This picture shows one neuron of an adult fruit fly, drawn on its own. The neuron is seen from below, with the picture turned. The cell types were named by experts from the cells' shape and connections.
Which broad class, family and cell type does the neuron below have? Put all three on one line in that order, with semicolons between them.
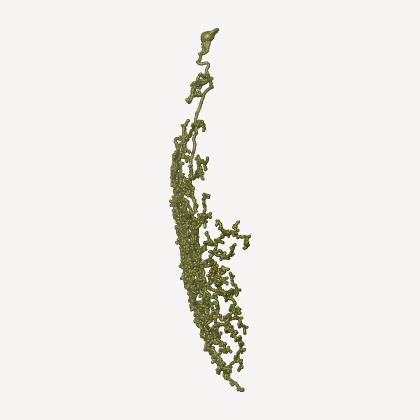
optic-lobe intrinsic neuron; Cm; Cm26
